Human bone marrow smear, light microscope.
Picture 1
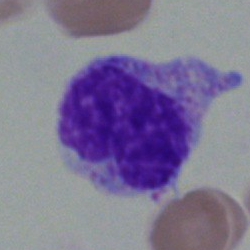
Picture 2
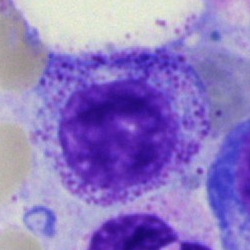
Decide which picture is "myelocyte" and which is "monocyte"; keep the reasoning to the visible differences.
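Look to picture 1 for the monocyte and to picture 2 for the myelocyte. The monocyte has an irregular outline, drawn out into a tapered cytoplasmic projection that points toward the upper right. Its large nucleus is folded, with a notch cutting into the lower edge, and no distinct nucleolus is visible.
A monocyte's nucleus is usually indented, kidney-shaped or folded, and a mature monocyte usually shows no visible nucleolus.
Most of its pale greyish-blue cytoplasm lies to the upper right of the nucleus.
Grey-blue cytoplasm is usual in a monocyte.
Red cells lie above it and to its lower right without overlapping it. The myelocyte, by contrast, is roughly round, and its cytoplasm is crowded with many discrete, round purple-red granules. Some of these granules lie loose just outside its upper edge. Just below the myelocyte lies the dark nucleus of another cell.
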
